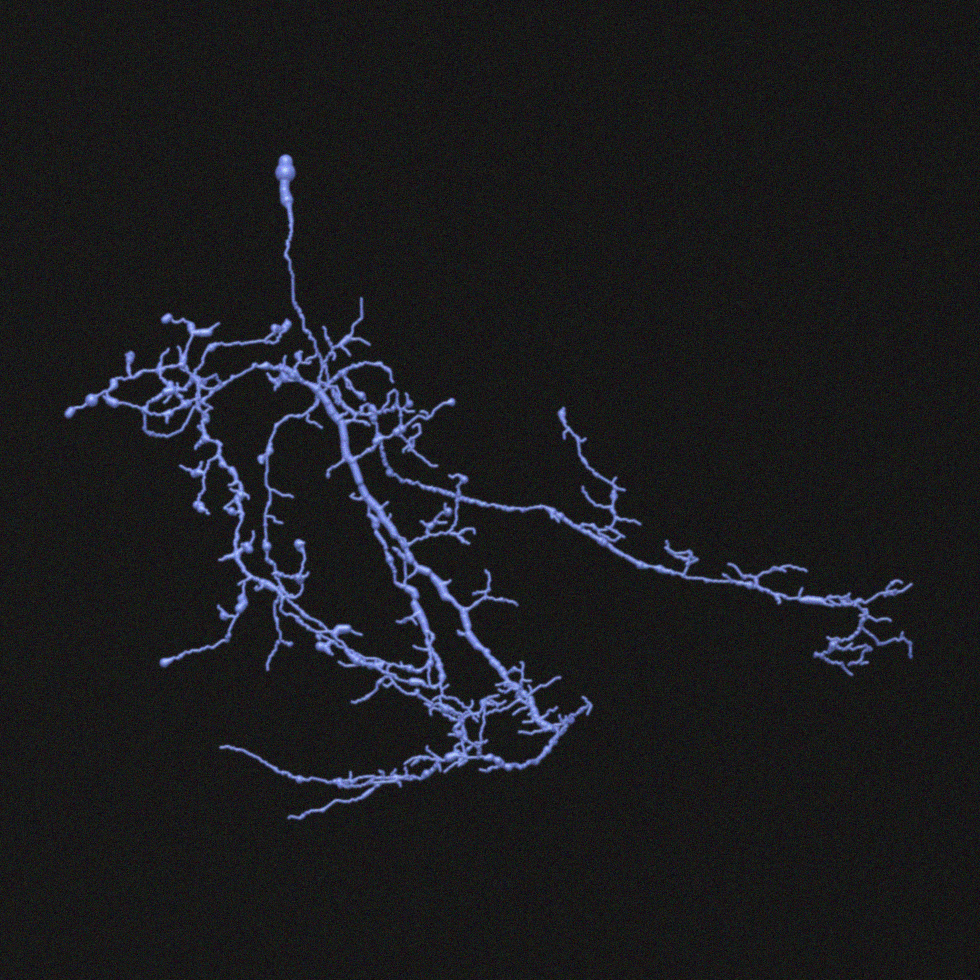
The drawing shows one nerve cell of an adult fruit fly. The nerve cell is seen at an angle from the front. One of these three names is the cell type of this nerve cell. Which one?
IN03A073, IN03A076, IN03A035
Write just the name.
IN03A035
